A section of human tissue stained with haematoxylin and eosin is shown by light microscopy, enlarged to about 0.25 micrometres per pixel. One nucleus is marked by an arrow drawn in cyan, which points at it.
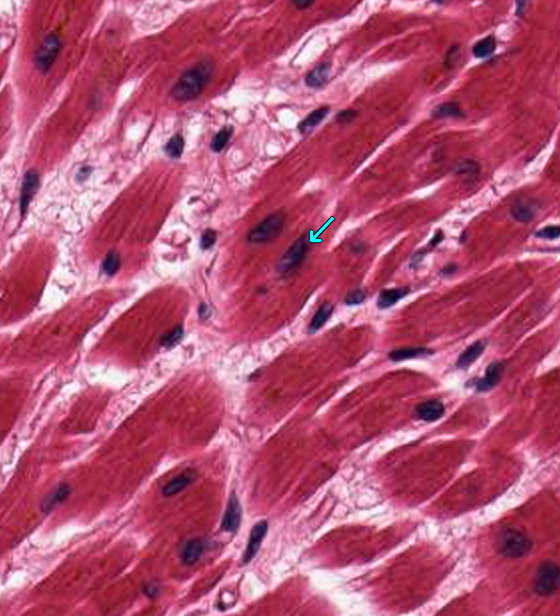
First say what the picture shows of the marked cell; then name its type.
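The nucleus is an elongated oval whose long axis runs along the length of the fibre. The nucleus lies within the fibre with pink cytoplasm on both sides of it, not pressed against the fibre's edge. The cytoplasm is abundant and deep pink, with fine streaks running lengthwise. The fibre runs diagonally, parallel to neighbouring fibres, and is separated from them by thin pale clefts. It is a cardiomyocyte.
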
